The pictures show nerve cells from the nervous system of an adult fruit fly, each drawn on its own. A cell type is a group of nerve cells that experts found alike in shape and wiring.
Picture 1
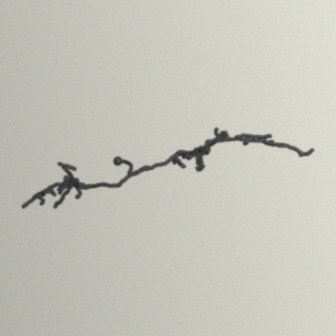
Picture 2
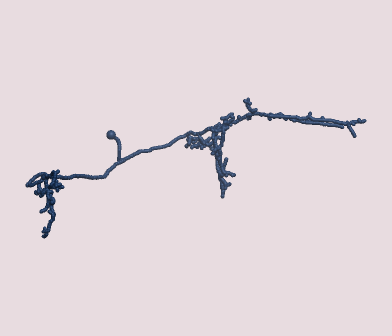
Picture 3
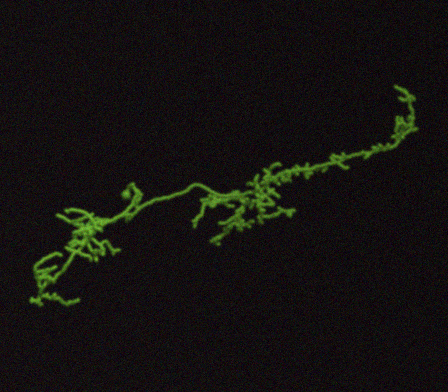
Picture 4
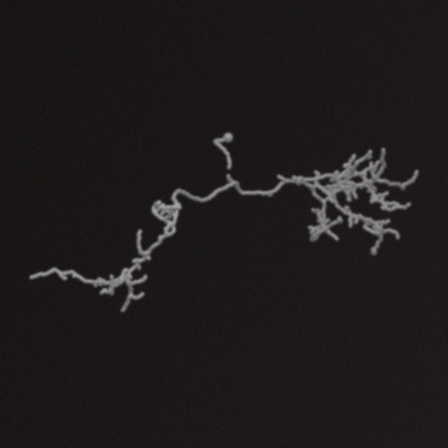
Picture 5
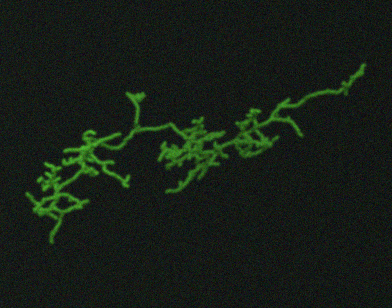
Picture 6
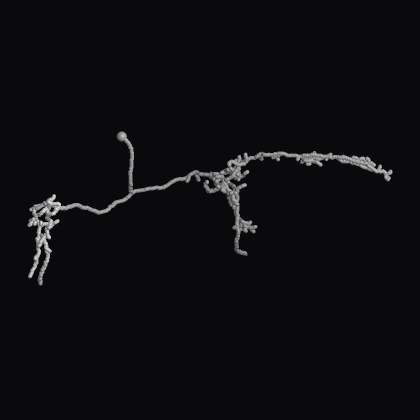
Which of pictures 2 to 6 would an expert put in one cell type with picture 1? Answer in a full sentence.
Picture 2 and picture 6 are of the same cell type.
